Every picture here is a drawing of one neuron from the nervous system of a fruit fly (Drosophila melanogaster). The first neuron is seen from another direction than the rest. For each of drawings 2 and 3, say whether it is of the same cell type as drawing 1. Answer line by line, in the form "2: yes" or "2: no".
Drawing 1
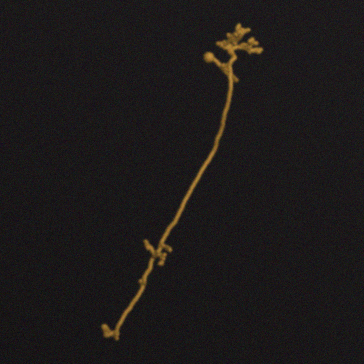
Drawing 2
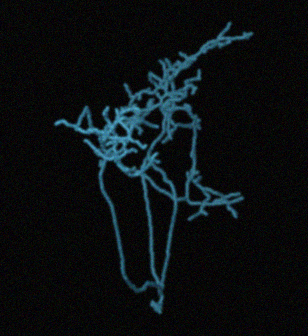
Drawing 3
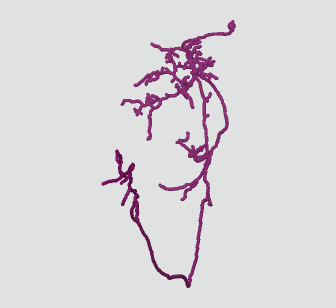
2: yes
3: no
